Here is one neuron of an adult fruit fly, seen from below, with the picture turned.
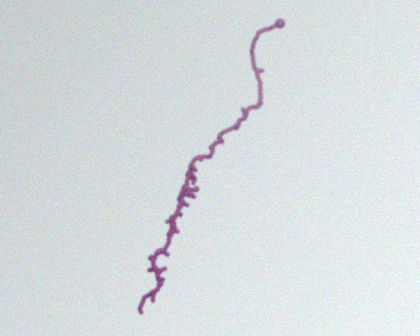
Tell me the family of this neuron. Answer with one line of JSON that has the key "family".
{"family": "Dm"}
